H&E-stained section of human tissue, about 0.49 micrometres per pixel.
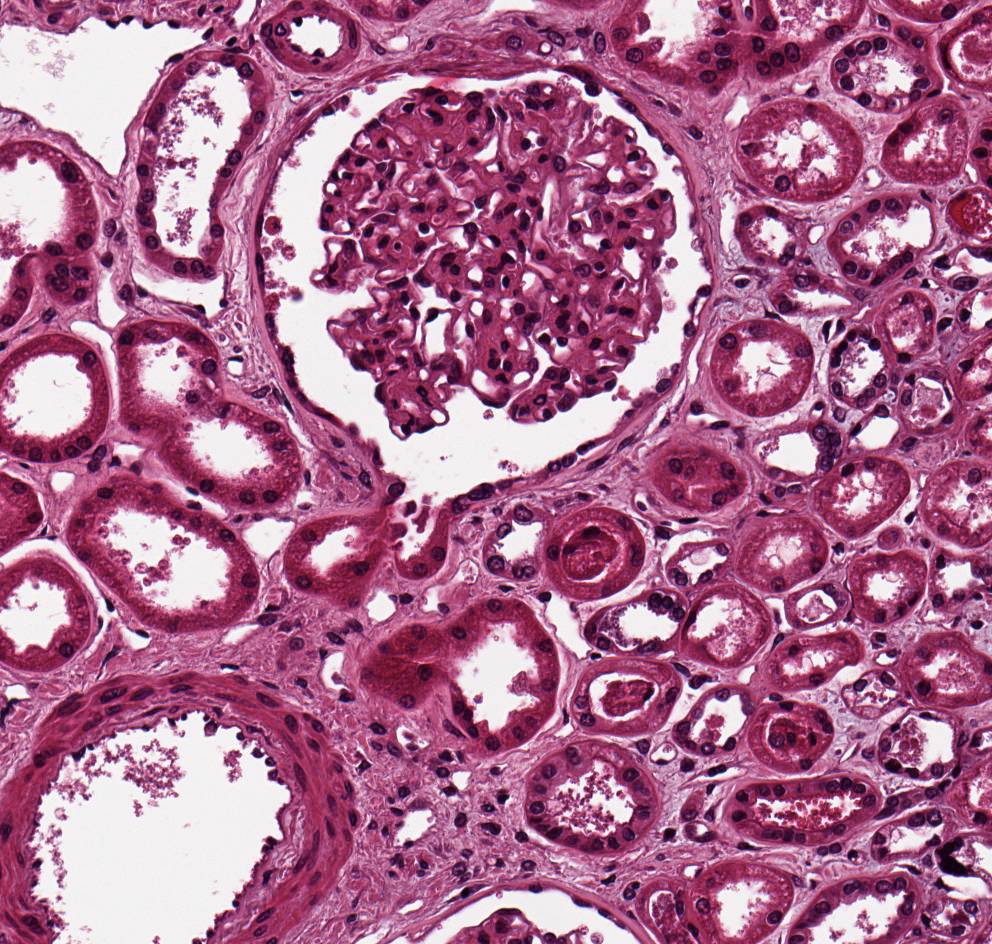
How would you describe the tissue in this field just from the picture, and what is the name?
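Single glomerulus, upper centre. Capsule around it lined by flattened cells. Closely packed tubules fill most of the field around the glomerulus. Tubule cells: granular pink cytoplasm, round dark nuclei. Tissue: renal cortex.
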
